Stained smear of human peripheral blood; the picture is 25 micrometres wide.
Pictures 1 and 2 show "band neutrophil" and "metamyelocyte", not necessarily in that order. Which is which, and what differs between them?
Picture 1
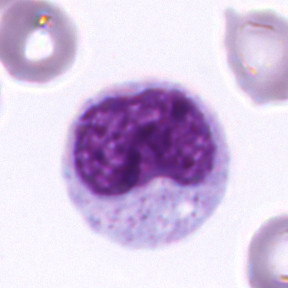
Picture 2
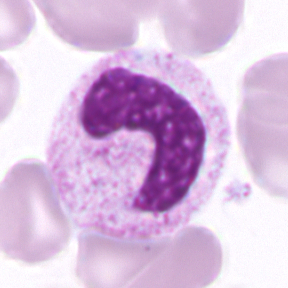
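Picture 1 shows the metamyelocyte and picture 2 the band neutrophil. Both cells share a round, smooth outline. The metamyelocyte has a bean-shaped nucleus, indented on its lower side and measuring about 12 by 9 micrometres.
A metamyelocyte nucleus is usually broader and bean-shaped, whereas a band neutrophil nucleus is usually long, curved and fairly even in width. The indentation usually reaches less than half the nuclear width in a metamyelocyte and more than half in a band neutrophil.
In the band neutrophil the chromatin is dense and coarsely clumped, and no nucleoli are visible.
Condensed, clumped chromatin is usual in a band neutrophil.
The cytoplasm differs in tint: pale greyish-lilac in the metamyelocyte, pale pink in the band neutrophil.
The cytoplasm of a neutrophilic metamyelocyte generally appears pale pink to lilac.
Granules are fine in both, but purple and scattered in the metamyelocyte, pink-violet and evenly filling the cytoplasm in the band neutrophil. A small pale clear spot lies right of centre in the metamyelocyte's cytoplasm, while the band neutrophil shows no vacuoles. No neighbouring red cell touches the metamyelocyte.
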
